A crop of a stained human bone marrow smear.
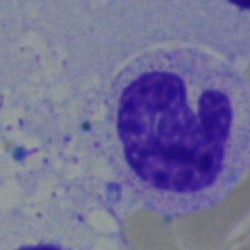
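Band neutrophil at the centre of a stained human bone marrow smear, light microscope. The cell outline is round and smooth. A deep notch cuts into the upper edge of the nucleus, giving it a kidney-like shape, and no nucleoli are visible. Fine pinkish-purple granules are scattered through the cytoplasm.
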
